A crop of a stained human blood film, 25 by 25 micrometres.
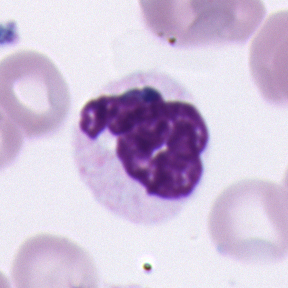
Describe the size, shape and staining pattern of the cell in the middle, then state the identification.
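Outline: round and smooth, about 12 micrometres across. Nucleus: placed toward the upper right of the cell, with dark purple, coarsely clumped chromatin and small pale gaps between the clumps. Cytoplasm: pale pinkish-lilac, with fine pink-violet granules scattered through it. Name: this is a segmented neutrophil.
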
